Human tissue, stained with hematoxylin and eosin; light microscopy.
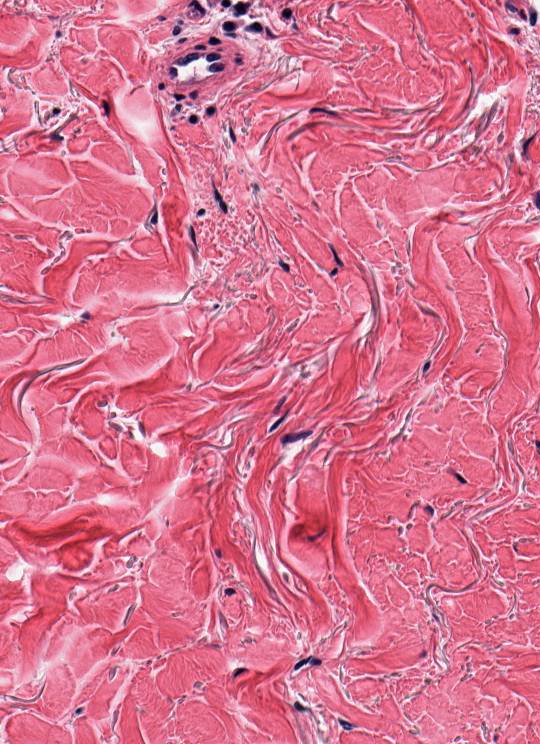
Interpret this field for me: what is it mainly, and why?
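First point: the tissue is dermis. Second, thick pink collagen bundles fill the whole field, running and interlacing in many directions.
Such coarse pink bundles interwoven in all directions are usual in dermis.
Third, cells are sparse, their small, dark, elongated nuclei lying between the bundles.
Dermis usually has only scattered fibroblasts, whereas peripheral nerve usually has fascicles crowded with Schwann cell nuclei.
Fourth, a band of collagen bundles takes a wavy course from top to bottom through the middle. Last, no epithelium appears anywhere.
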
